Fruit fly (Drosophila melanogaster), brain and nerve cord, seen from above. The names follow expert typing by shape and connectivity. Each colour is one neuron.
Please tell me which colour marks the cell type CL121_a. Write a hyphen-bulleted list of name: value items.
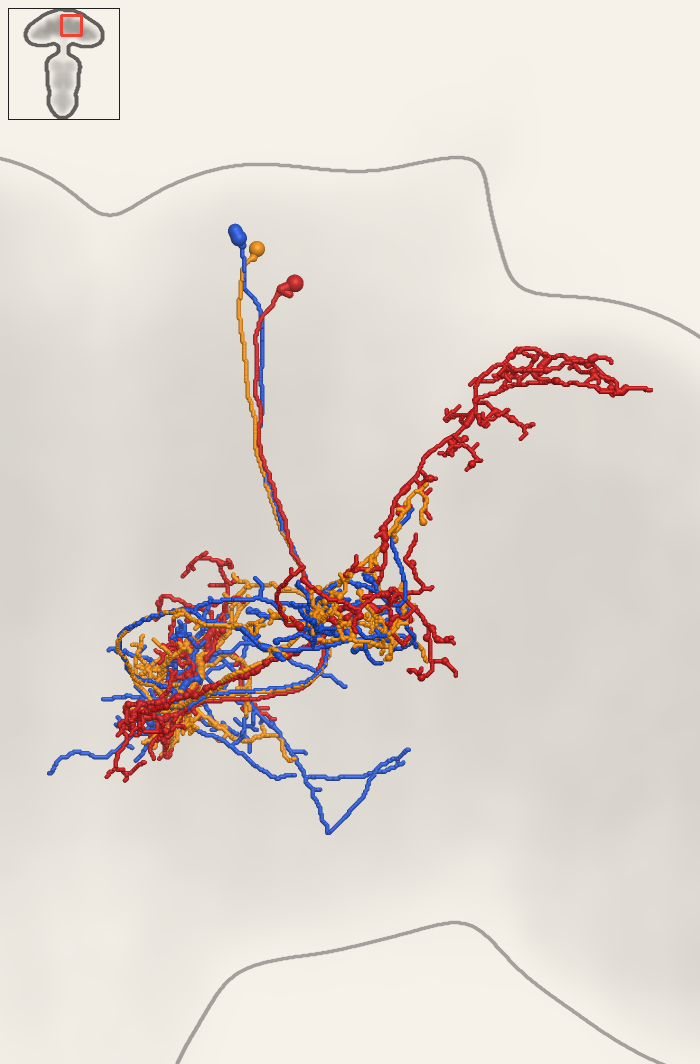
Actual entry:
- colour: blue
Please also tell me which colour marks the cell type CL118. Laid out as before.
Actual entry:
- colour: orange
